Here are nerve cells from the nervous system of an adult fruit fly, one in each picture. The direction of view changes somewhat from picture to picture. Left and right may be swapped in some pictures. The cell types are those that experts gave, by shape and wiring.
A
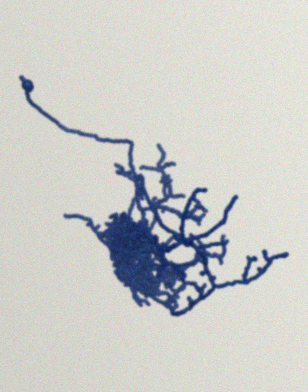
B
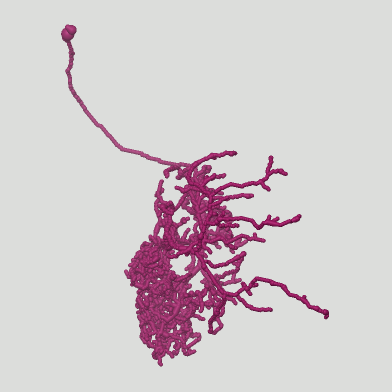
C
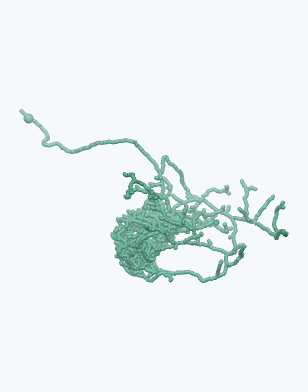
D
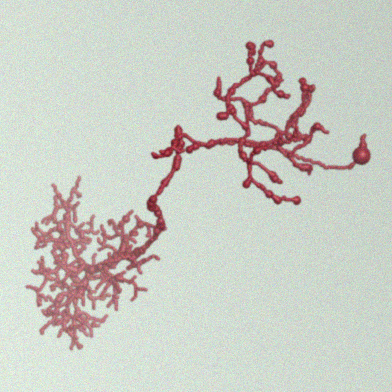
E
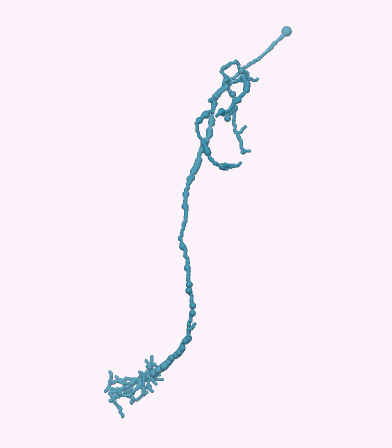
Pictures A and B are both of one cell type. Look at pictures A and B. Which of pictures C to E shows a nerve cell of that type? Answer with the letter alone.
C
